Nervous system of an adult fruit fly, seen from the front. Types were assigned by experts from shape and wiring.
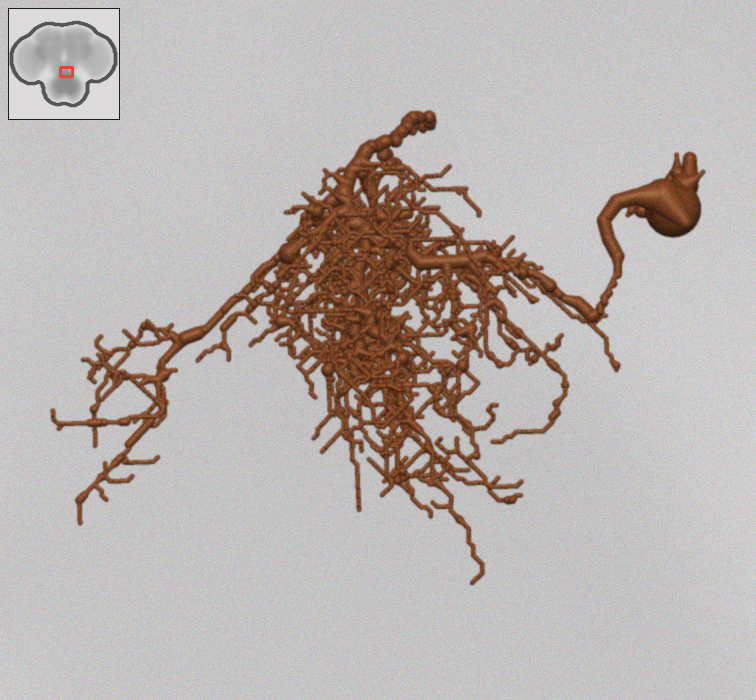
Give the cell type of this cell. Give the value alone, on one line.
MNad05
